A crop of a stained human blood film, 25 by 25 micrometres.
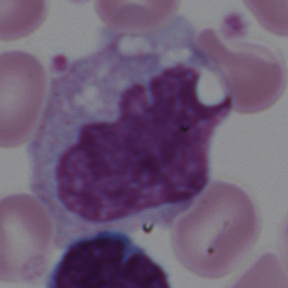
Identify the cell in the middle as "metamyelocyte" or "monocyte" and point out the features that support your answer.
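This is a monocyte. The deciding feature is the chromatin, a lacy, strand-like mesh with paler gaps rather than dense solid clumps.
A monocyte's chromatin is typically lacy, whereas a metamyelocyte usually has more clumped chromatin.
The nucleus is irregular and folded, deeply notched at its upper right margin, and several clear vacuoles lie mostly in the upper cytoplasm.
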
